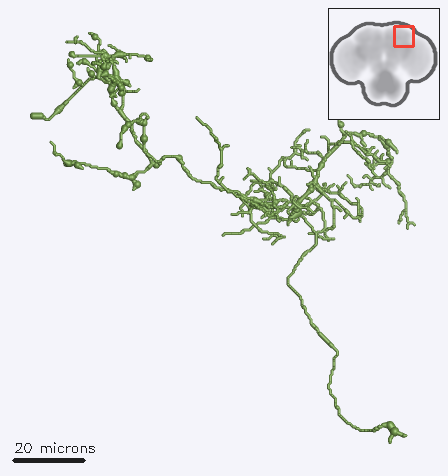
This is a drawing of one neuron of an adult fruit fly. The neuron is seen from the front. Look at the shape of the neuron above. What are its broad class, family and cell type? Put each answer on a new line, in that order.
central-brain intrinsic neuron
hemilineage LHa2
CB1104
